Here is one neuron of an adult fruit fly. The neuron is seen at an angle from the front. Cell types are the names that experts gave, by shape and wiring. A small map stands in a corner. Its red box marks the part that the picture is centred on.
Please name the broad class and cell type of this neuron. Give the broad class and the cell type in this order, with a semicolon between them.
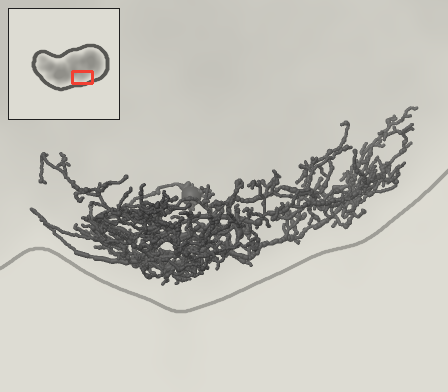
central-brain intrinsic neuron; GNG047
